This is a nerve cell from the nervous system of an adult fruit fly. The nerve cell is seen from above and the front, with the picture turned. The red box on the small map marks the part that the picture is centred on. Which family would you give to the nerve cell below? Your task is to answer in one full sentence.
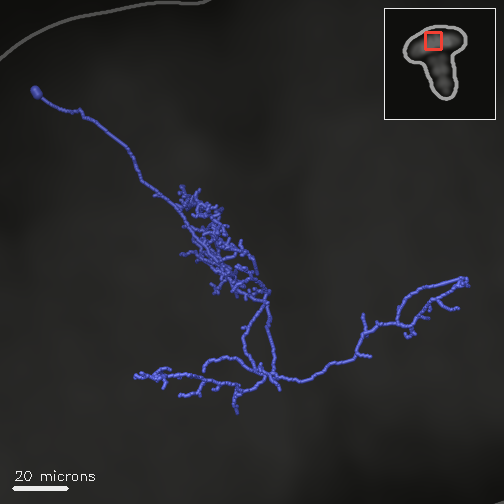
The family of this particular nerve cell is hemilineage VESa1.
